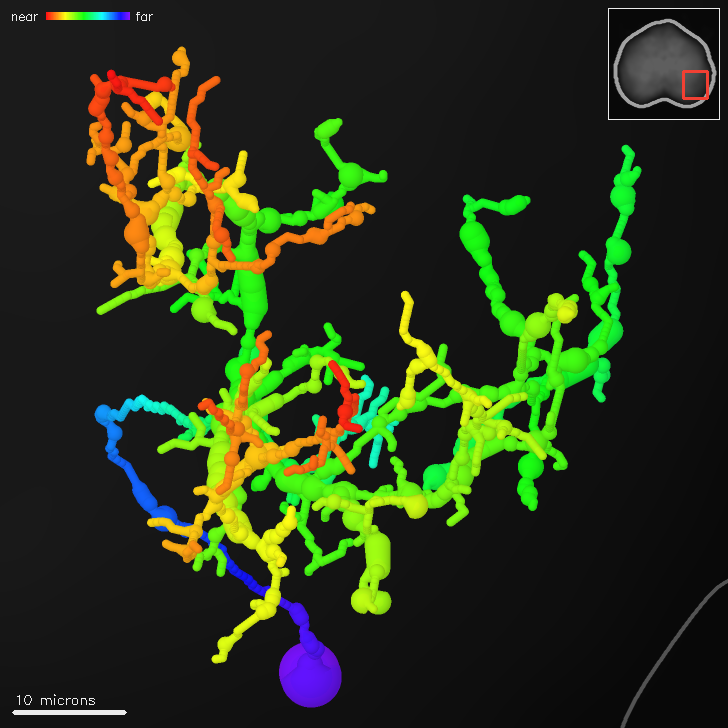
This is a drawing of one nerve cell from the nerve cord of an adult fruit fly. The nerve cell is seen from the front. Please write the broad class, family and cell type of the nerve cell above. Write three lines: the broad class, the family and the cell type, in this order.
nerve-cord intrinsic neuron
hemilineage 20A.22A
IN20A.22A065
